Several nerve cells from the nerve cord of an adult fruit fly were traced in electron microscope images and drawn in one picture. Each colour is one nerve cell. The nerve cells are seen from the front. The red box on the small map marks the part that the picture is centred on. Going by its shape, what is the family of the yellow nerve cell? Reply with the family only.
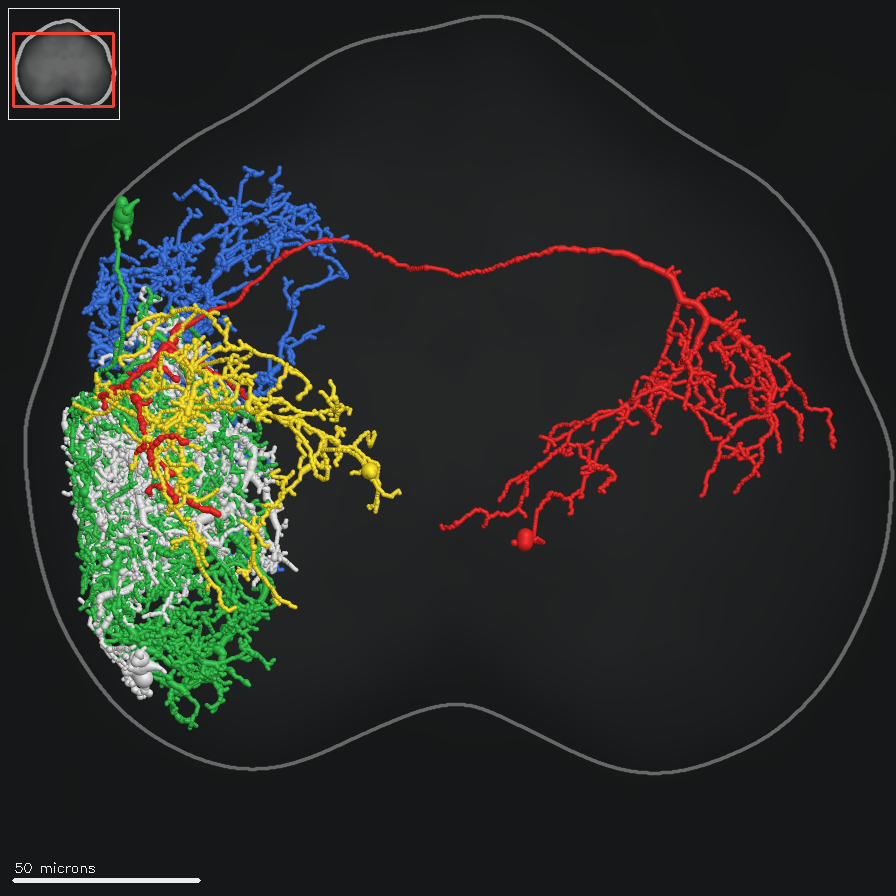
hemilineage 16B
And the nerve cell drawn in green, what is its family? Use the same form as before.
hemilineage 17A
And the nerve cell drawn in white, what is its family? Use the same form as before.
hemilineage 08A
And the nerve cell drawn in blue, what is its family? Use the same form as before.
hemilineage 16B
